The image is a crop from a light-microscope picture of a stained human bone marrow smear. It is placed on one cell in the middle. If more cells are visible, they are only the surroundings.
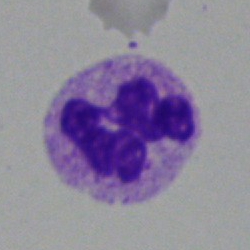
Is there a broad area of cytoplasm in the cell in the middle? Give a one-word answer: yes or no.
Yes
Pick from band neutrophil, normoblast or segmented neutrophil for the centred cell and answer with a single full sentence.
The crop centres on a single cell, and that cell is a segmented neutrophil.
